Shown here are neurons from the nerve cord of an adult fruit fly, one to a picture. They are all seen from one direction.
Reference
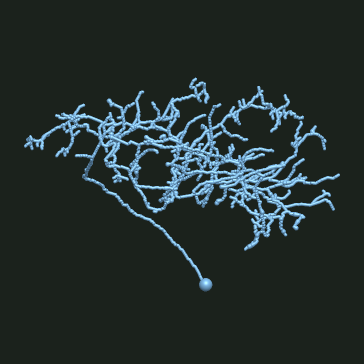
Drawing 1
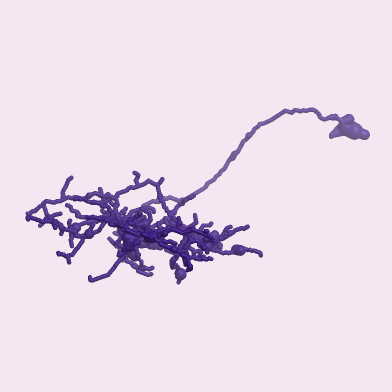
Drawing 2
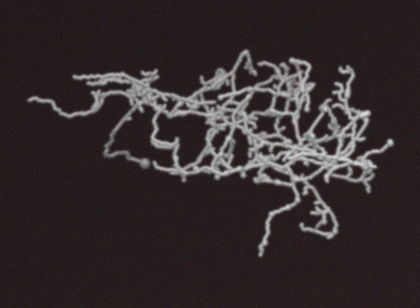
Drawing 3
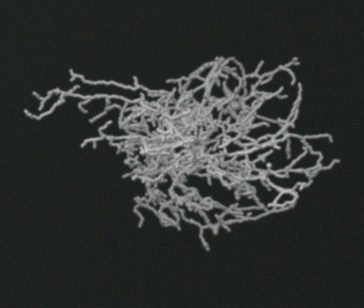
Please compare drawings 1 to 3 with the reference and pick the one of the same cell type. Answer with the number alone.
2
